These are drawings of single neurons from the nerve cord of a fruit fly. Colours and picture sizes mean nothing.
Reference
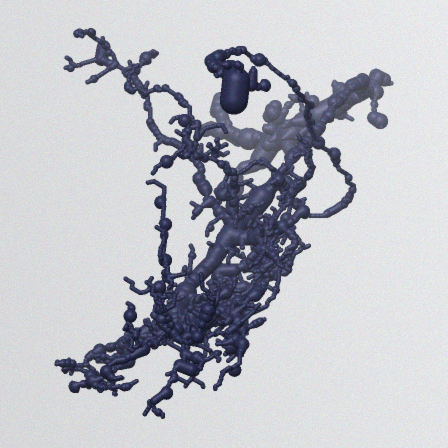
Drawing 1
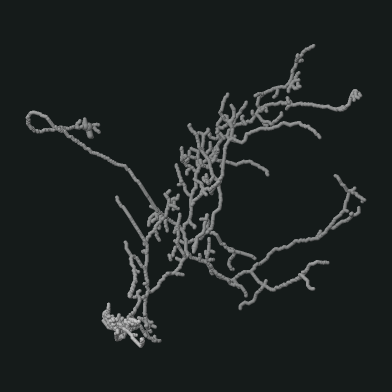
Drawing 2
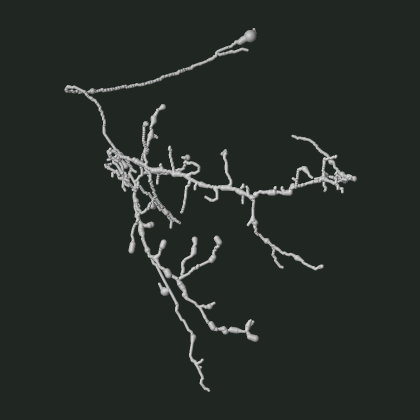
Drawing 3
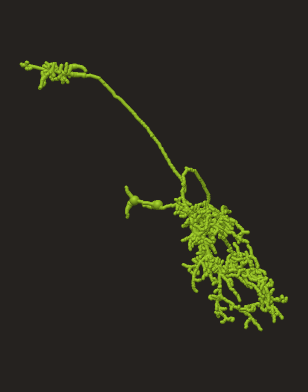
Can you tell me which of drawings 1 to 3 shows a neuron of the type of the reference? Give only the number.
3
